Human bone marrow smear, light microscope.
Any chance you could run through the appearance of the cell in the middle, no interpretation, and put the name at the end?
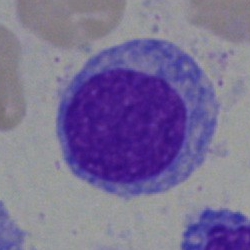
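Outline round. Nucleus off-centre, toward lower left. Chromatin finely stippled, not coarsely clumped. No distinct granules in cytoplasm. Cell: lymphocyte.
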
